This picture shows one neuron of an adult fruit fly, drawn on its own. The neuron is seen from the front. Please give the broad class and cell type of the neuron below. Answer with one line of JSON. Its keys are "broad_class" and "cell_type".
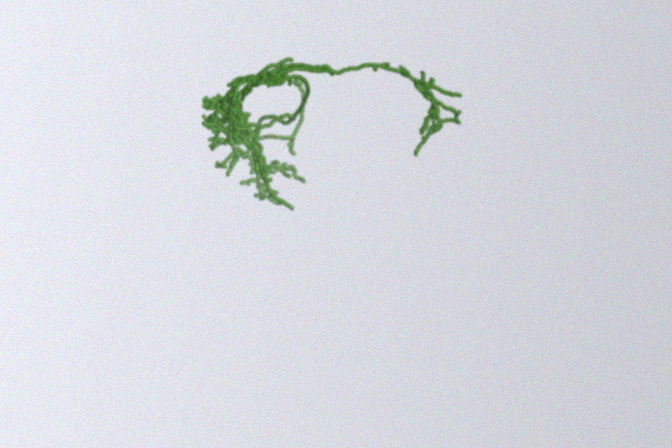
{"broad_class": "central-brain intrinsic neuron", "cell_type": "SIP107m"}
